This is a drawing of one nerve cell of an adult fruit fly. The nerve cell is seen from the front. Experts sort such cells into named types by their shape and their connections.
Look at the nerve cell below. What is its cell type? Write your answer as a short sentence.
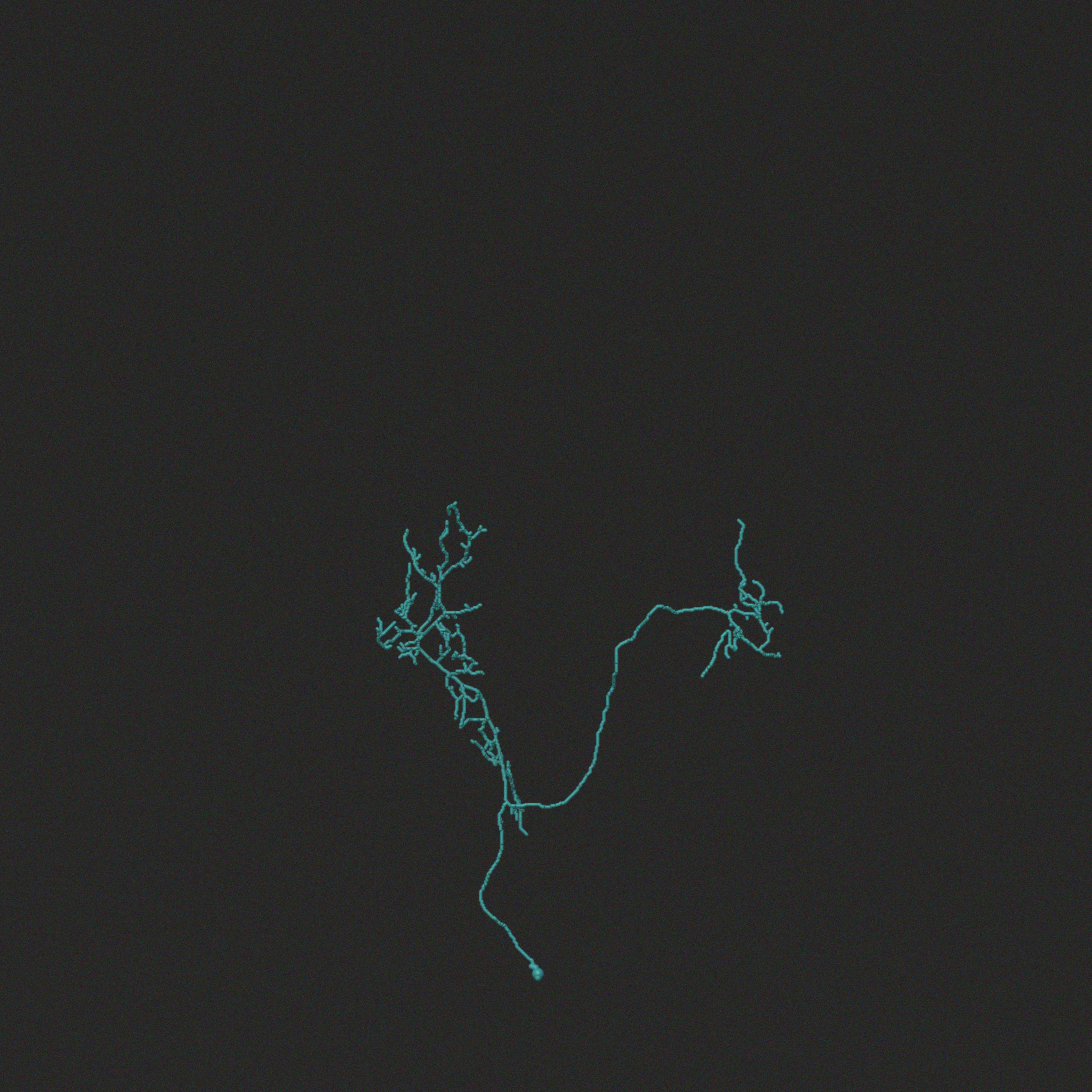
The cell type is PS339.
